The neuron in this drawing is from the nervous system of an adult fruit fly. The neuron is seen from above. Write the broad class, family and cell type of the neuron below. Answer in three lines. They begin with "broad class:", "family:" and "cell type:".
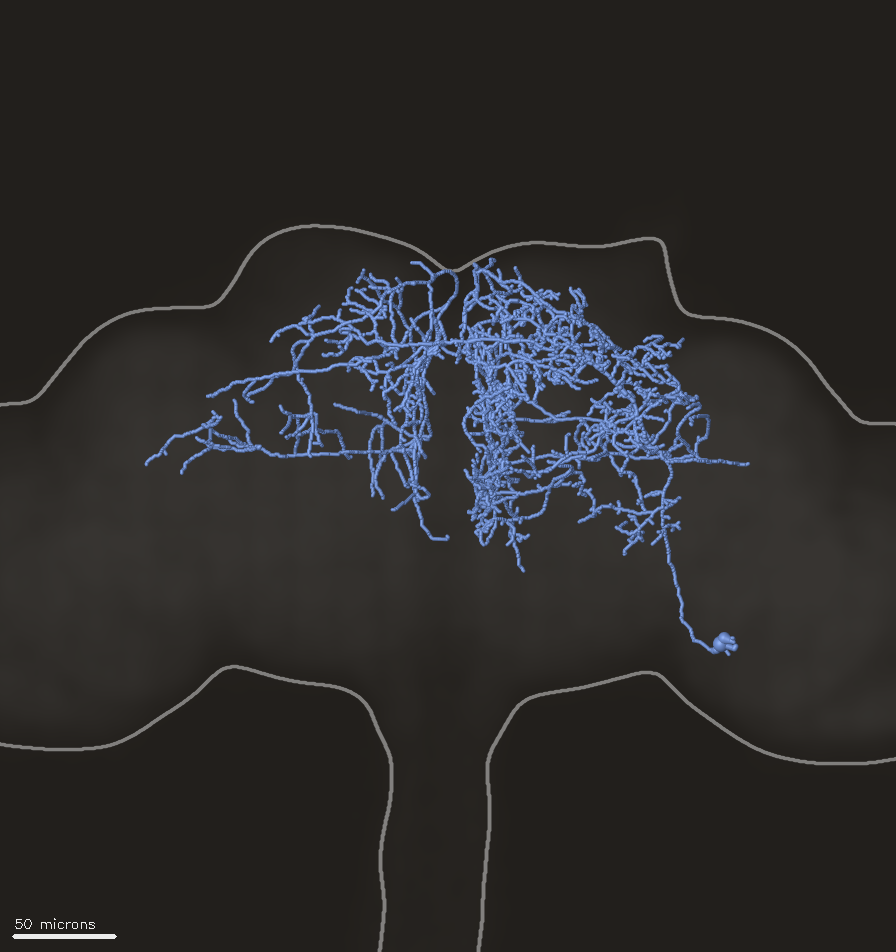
broad class: central-brain intrinsic neuron
family: hemilineage DL1_ventral
cell type: SMP709m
